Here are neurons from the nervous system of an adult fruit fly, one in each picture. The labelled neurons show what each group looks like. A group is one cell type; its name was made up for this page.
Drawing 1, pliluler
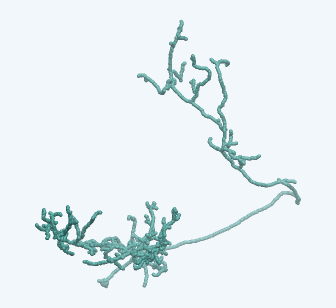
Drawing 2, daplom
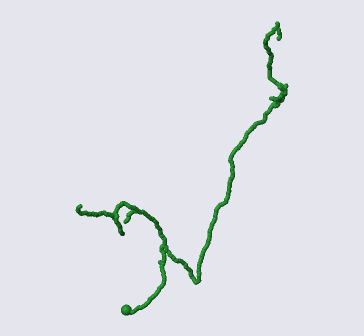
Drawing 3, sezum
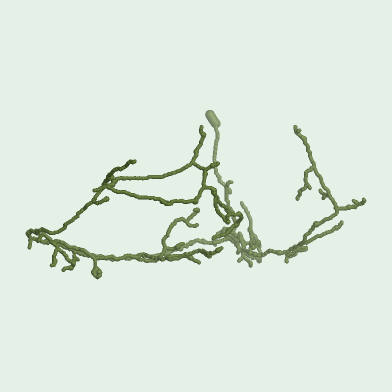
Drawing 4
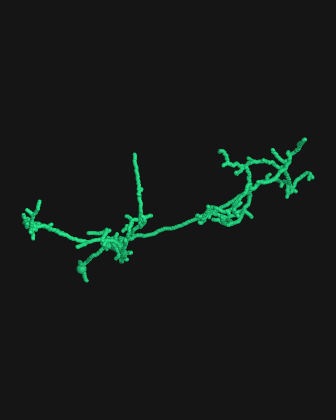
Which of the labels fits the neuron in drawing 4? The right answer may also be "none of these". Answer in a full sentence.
It belongs to sezum.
